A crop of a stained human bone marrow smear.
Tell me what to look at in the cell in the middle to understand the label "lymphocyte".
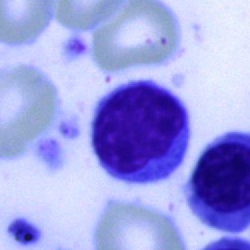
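The cell in question is a lymphocyte. Its chromatin is dense and stains deep purple, which agrees with the name.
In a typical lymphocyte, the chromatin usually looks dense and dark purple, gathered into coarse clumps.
The cell also has a round, smooth outline, and its cytoplasm forms a thin rim that is widest at the lower right. The colour of the cytoplasm does not match the usual picture, since here it is deep blue.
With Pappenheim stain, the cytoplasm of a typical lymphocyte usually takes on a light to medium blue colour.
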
